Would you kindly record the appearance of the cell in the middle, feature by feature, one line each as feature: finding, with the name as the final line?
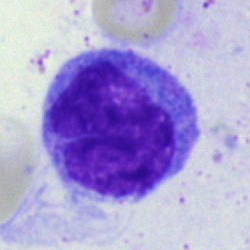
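Outline: roughly round, as far as I can tell.
Nucleus: fills most of the cell.
Chromatin: dark purple, clumped in patches.
Vacuoles: none I can see in the cytoplasm.
Name: monocyte, then.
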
